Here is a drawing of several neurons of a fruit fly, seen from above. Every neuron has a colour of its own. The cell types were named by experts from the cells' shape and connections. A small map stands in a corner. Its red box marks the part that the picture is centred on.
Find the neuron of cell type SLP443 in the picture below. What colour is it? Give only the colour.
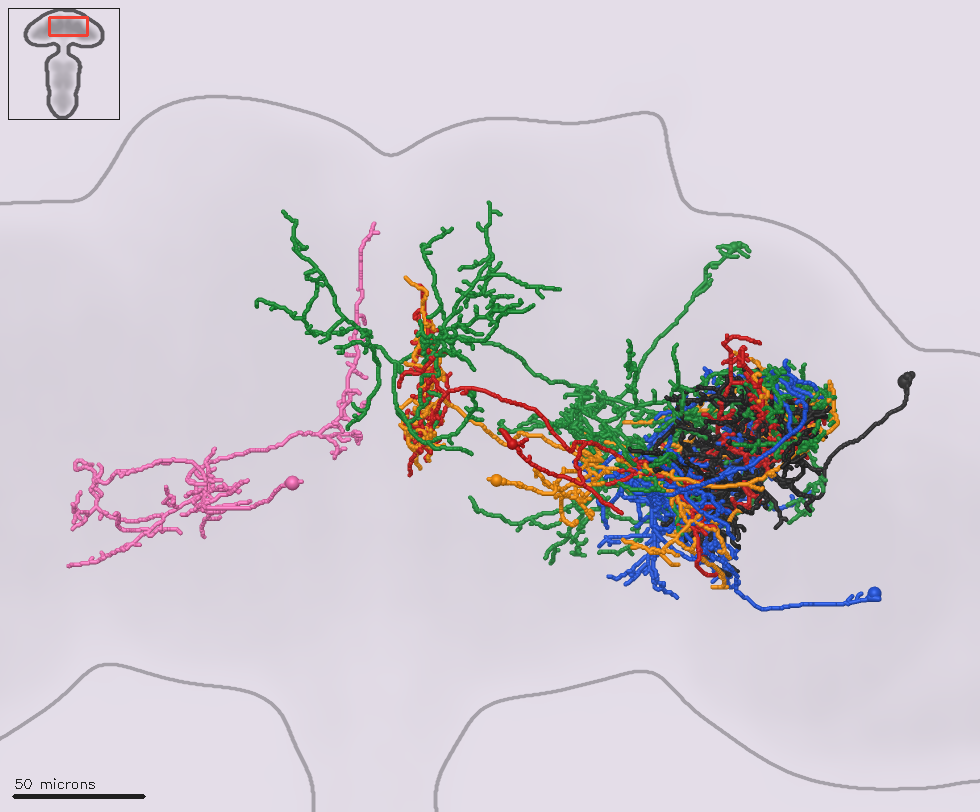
red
